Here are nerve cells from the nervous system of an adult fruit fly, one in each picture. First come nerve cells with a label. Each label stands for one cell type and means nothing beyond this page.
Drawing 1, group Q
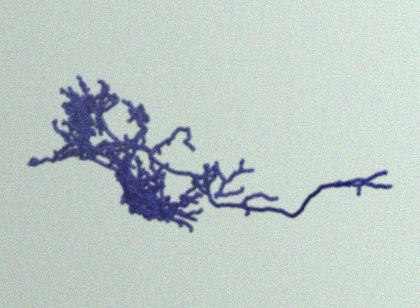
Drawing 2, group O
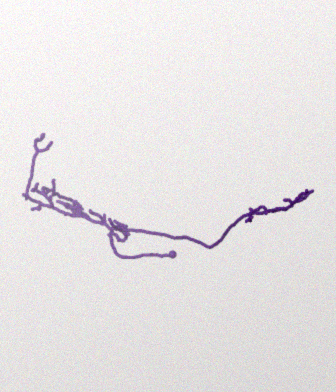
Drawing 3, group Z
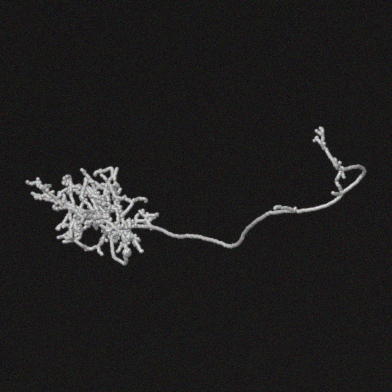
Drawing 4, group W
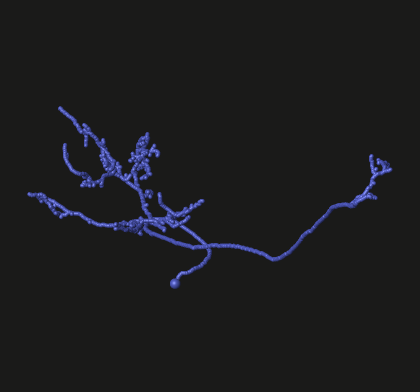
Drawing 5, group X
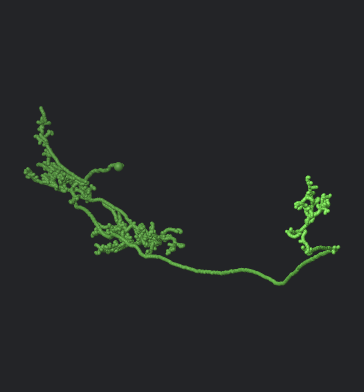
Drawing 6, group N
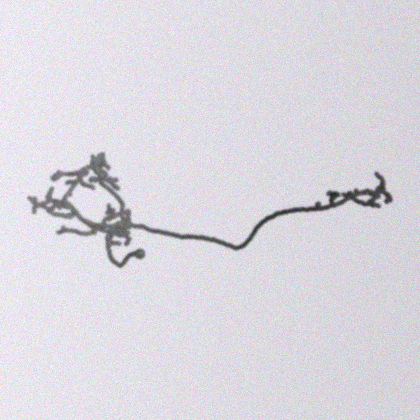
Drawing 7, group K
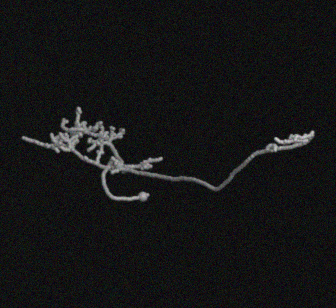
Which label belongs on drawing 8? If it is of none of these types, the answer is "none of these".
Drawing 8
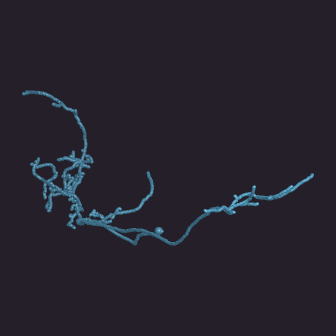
group O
